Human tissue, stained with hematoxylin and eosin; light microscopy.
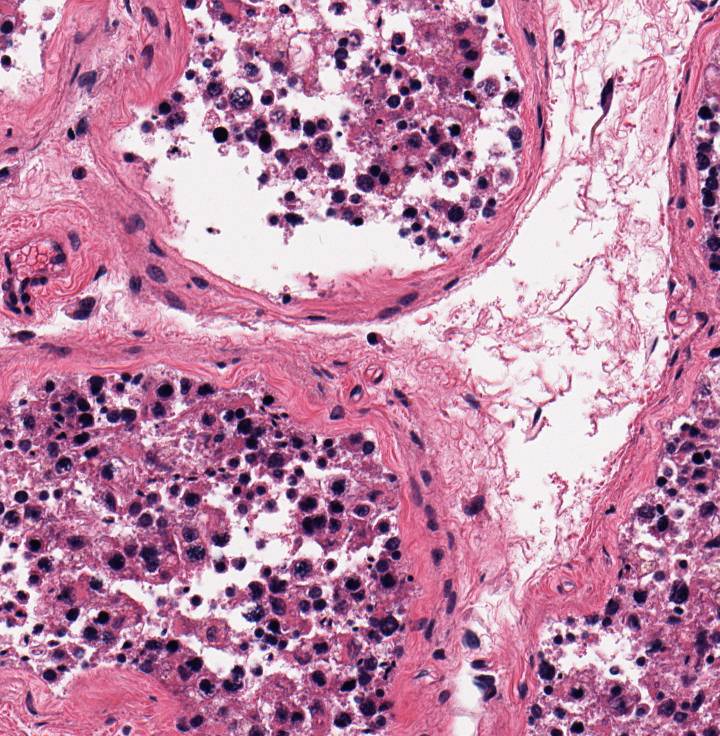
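Testis, with rounded compartments walled by thick, wavy eosinophilic collagen whose flattened spindle nuclei run parallel to the edge. Inside lie loosely scattered rounded cells, many with small, dark, condensed nuclei, and fewer larger cells with granular pink cytoplasm and bigger, less dense nuclei.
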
